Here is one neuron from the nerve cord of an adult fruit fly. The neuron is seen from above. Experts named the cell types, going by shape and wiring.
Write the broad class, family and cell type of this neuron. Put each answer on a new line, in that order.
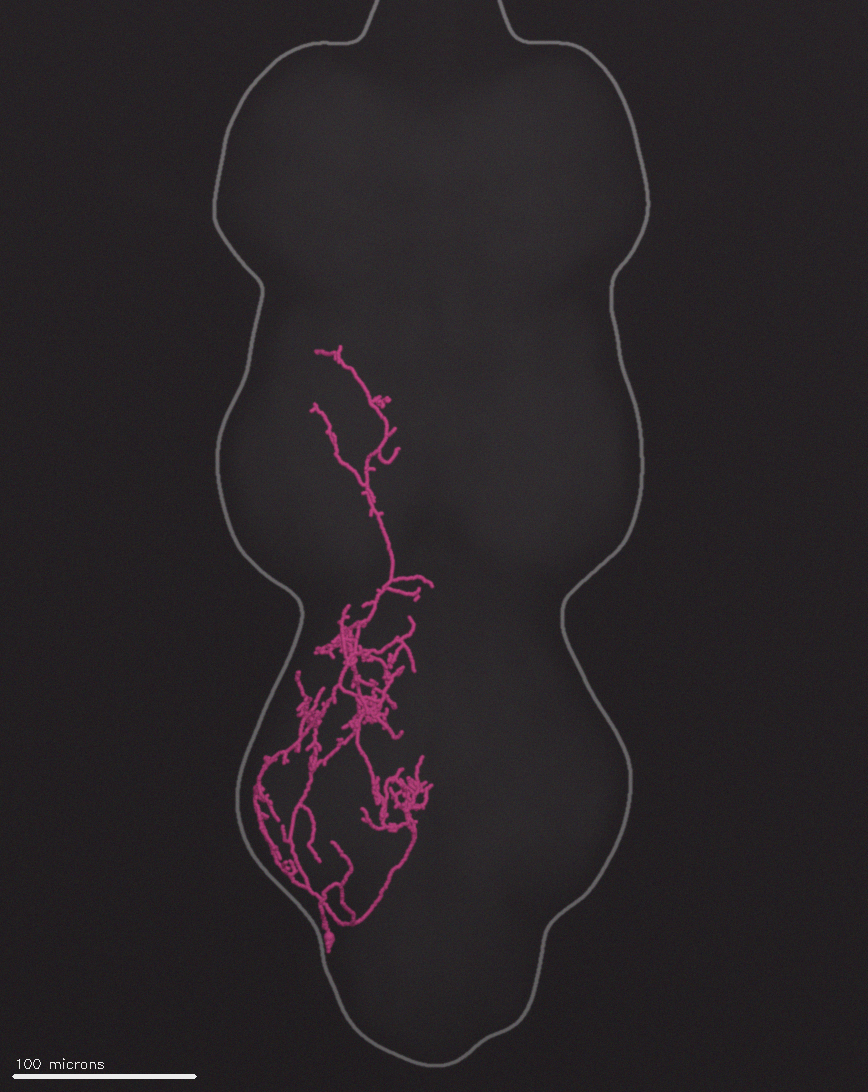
nerve-cord intrinsic neuron
hemilineage 19A
IN19A049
